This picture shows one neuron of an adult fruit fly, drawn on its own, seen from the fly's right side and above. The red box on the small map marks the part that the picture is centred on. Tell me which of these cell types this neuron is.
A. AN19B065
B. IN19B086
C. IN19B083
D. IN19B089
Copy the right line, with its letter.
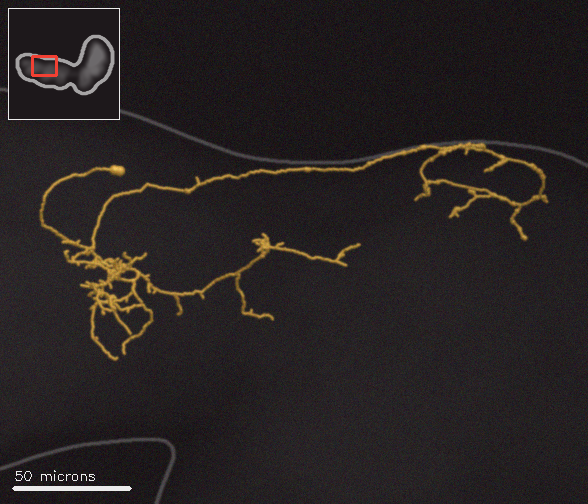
D. IN19B089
